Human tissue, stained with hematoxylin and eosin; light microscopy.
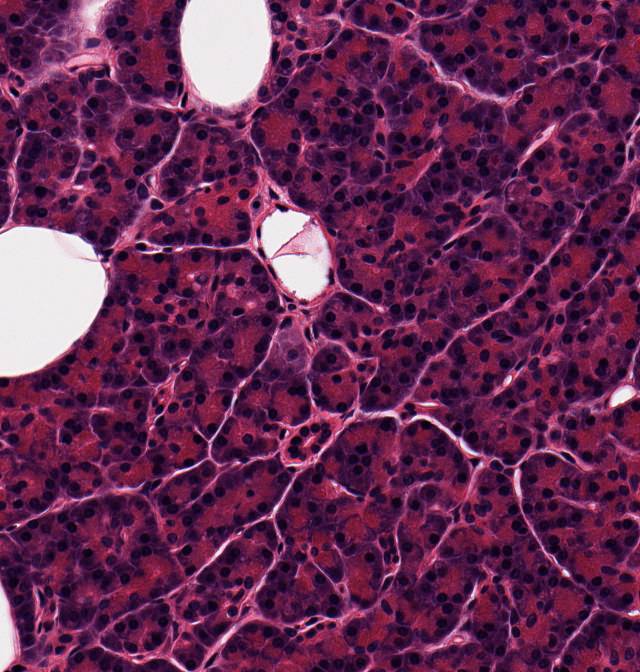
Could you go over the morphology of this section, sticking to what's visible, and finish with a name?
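Nearly the whole field is filled by small rounded clusters of glandular cells, the acini. Acinar cytoplasm is deep pink-red. Acinar nuclei are small, round and dark, positioned toward the outer edge of each cluster. Thin, pale pink strands of connective tissue form a fine network between the acini. This section is pancreas.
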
